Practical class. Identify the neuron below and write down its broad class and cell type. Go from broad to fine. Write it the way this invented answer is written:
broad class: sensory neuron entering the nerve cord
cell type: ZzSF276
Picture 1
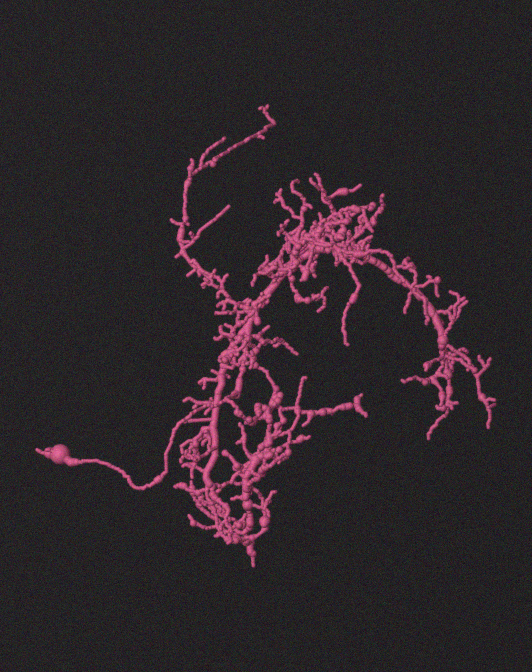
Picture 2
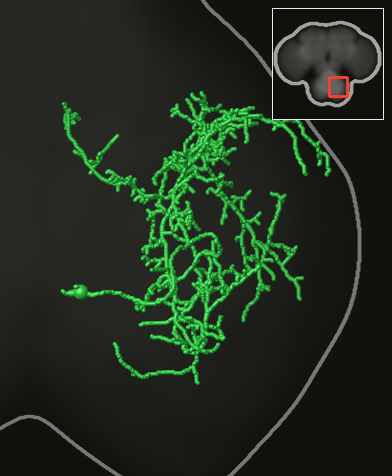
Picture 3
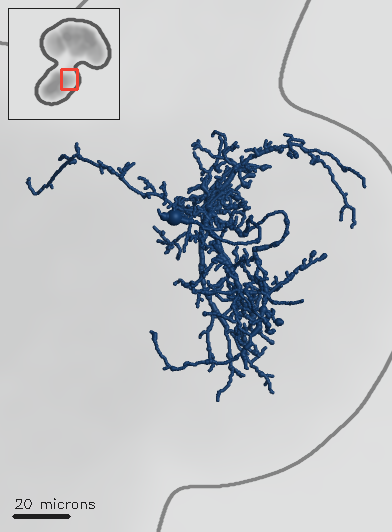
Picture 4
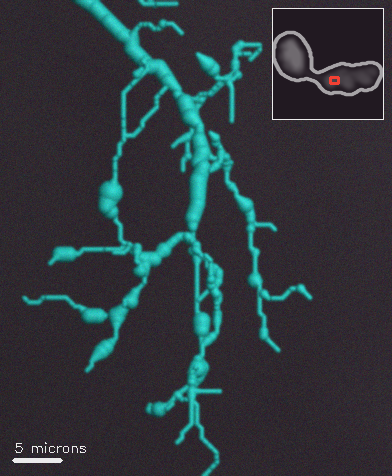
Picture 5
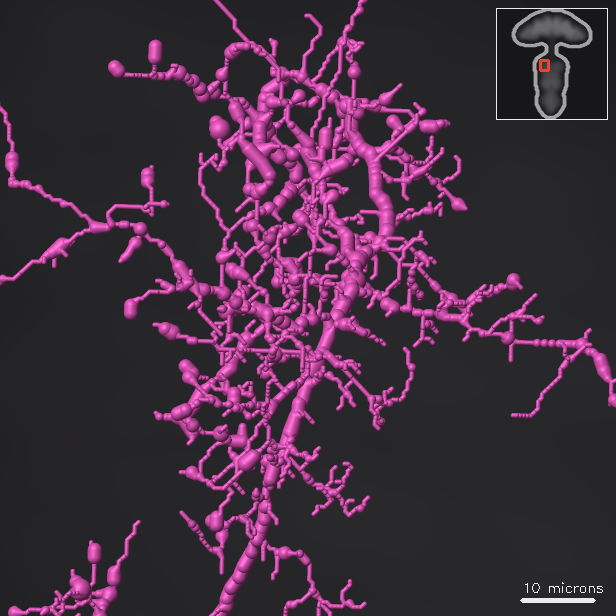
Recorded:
broad class: nerve-cord intrinsic neuron
cell type: INXXX468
